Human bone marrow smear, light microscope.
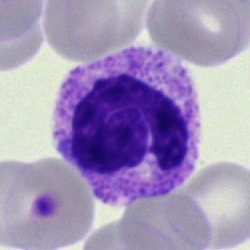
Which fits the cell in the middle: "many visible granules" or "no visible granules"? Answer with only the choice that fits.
Many visible granules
